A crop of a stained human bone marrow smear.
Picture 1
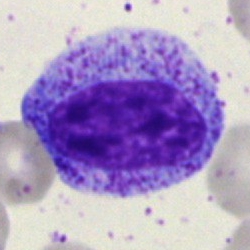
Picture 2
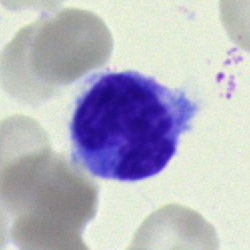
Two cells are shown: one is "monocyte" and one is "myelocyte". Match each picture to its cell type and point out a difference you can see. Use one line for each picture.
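Picture 1: myelocyte. Numerous dark purple granules are scattered throughout the cytoplasm.
Picture 2: monocyte. No granules are seen in the cytoplasm.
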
